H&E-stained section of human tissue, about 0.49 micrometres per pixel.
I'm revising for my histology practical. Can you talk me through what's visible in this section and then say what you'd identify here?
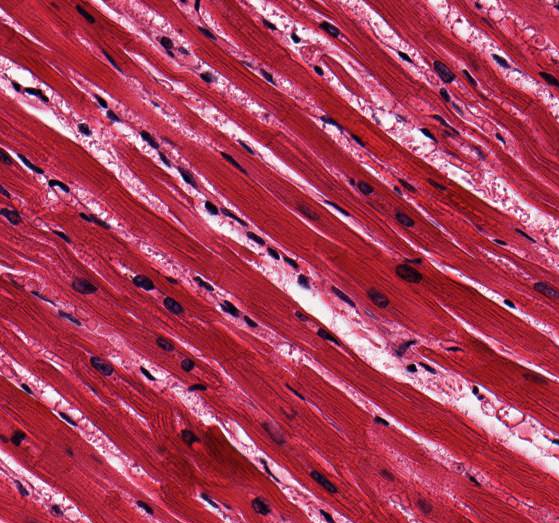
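You'll see the muscle fibres here branch and merge with their neighbours. Each muscle cell carries a single oval nucleus sitting centrally in the fibre. The cytoplasm is deeply eosinophilic, with fine longitudinal streaks along the fibres. Between the fibres run narrow strips of pale, loose connective tissue holding small dark elongated nuclei. This is the left ventricle of the heart.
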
